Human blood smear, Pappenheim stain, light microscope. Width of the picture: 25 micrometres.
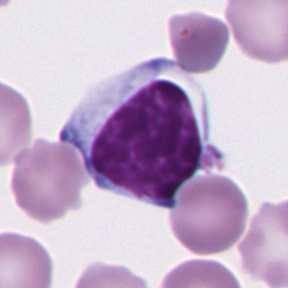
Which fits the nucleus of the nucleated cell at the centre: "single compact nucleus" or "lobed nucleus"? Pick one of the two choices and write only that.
Single compact nucleus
